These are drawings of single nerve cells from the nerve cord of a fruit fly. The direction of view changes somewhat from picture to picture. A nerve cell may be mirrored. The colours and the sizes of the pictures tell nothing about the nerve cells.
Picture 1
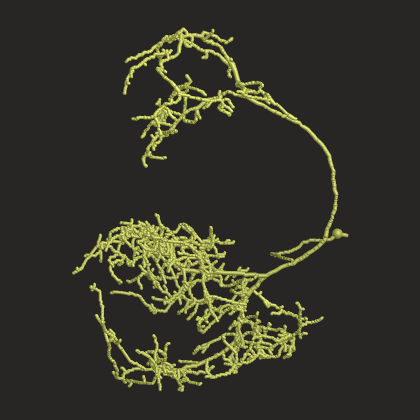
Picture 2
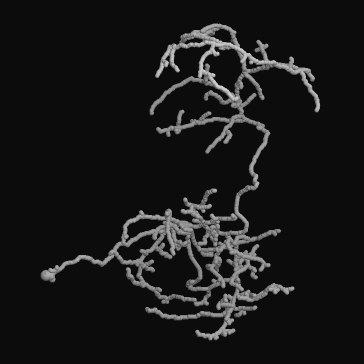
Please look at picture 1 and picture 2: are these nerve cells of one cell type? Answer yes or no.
no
